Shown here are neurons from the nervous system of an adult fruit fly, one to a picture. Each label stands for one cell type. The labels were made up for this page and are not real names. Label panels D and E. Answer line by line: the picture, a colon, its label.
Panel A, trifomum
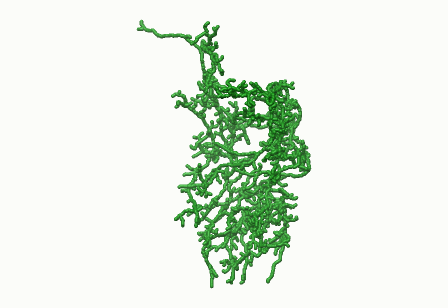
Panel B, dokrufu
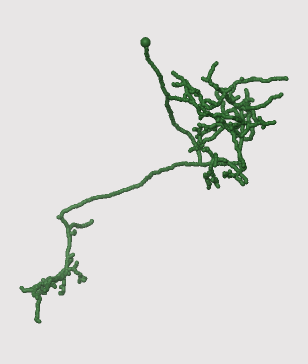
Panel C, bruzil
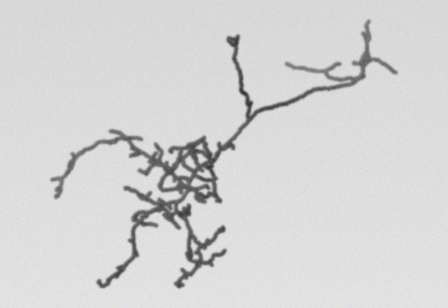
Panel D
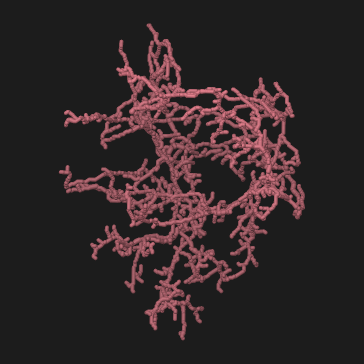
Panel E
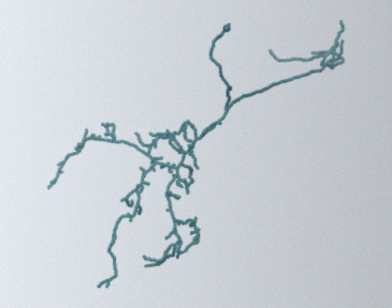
D: trifomum
E: bruzil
